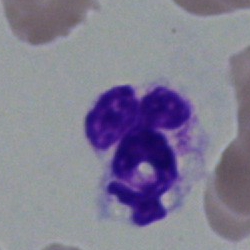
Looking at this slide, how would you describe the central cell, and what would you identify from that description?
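Start with the central nuclear lobe: a small clear hole gives it a ring-like look. Chromatin in all the lobes is dense and deep purple. Faint fine purplish granules lie mainly right of the nucleus, and a few small clear vacuoles sit low in the cell. You are looking at a segmented neutrophil.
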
